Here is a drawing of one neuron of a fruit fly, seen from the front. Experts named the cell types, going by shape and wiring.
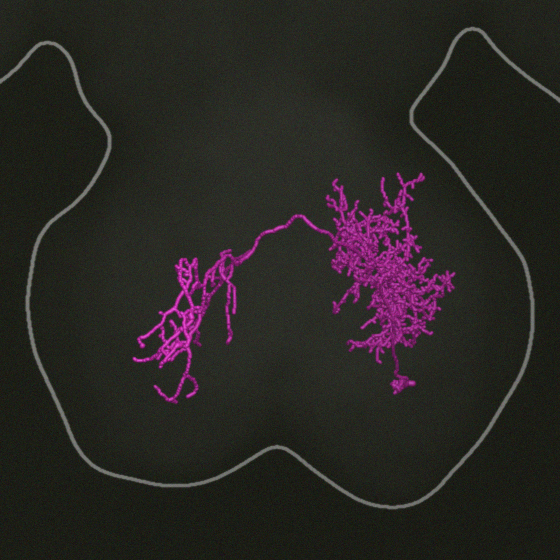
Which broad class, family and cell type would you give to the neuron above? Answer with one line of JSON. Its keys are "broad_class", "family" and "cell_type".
{"broad_class": "nerve-cord intrinsic neuron", "family": "hemilineage 07B", "cell_type": "IN07B013"}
